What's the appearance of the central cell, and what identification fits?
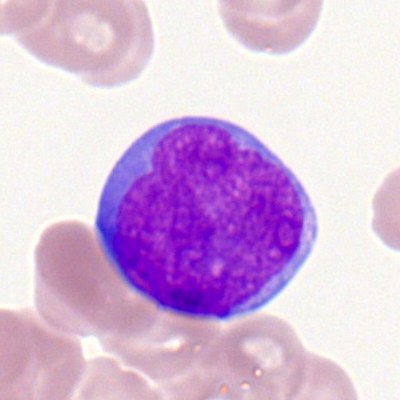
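Described in order: the cell outline is smooth and roughly round. The nucleus fills most of the cell and has a notch in its upper edge. No granules are visible in the cytoplasm. The cell is a myeloblast.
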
